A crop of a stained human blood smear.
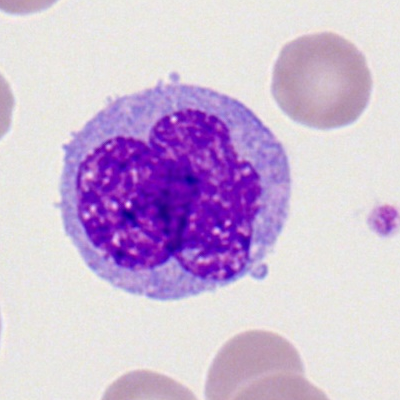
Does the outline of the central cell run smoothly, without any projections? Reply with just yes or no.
No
